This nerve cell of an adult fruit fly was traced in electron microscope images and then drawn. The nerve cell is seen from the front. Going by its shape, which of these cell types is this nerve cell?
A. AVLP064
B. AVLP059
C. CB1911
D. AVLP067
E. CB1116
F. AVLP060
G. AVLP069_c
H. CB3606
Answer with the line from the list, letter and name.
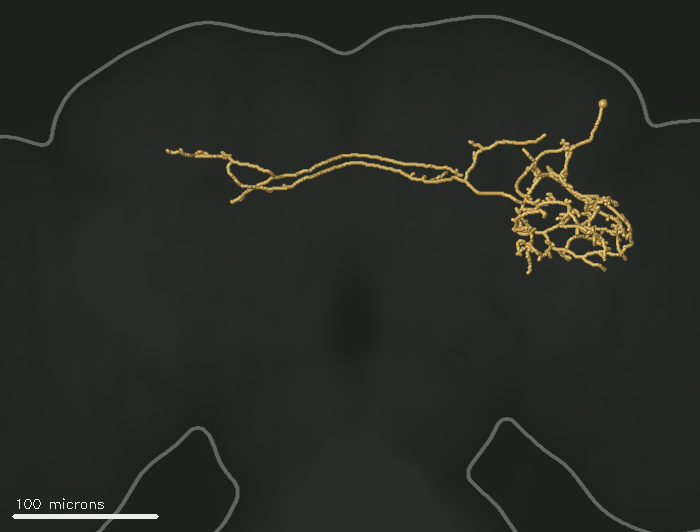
D. AVLP067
